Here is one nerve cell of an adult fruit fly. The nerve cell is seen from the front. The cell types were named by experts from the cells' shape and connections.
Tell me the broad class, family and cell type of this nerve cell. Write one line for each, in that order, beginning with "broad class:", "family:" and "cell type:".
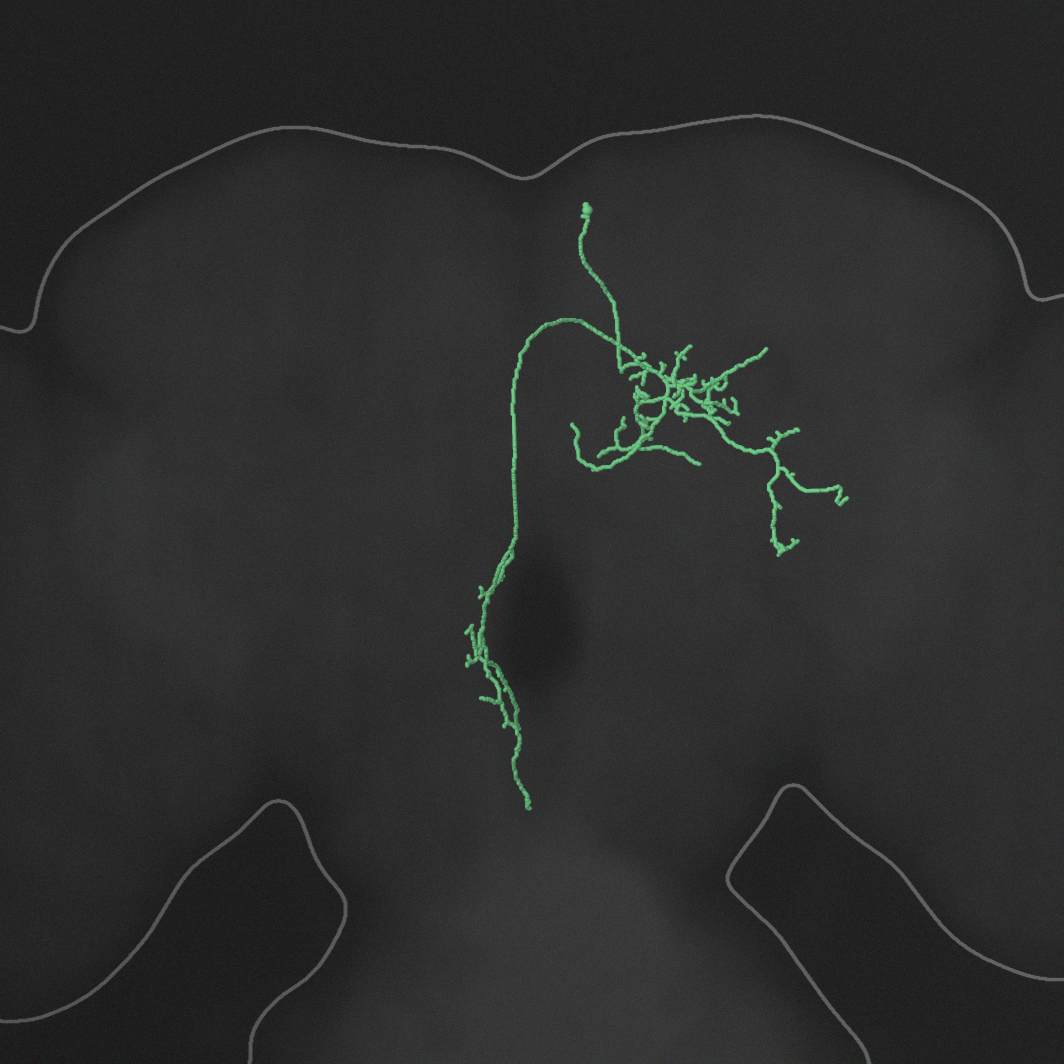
broad class: central-brain intrinsic neuron
family: hemilineage SMPpm1
cell type: CL210_a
